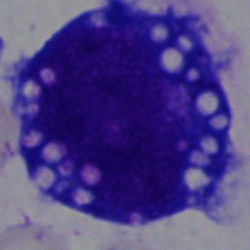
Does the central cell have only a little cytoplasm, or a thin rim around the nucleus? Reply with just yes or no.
Yes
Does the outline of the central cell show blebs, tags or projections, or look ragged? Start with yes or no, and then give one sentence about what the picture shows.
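Yes. Small ragged cytoplasmic tags project from the top edge of the cell.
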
